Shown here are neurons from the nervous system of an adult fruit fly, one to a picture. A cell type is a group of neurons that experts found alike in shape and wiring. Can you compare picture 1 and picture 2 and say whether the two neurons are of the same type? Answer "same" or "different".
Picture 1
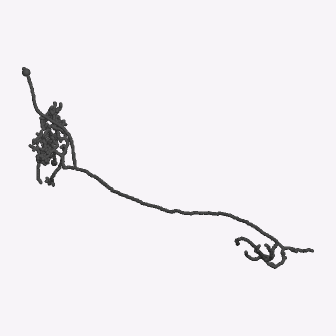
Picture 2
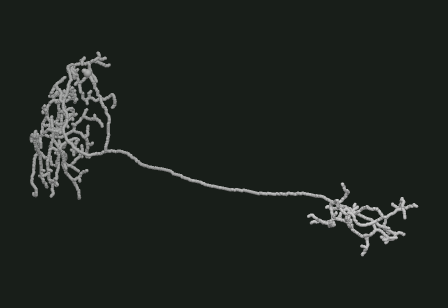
same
